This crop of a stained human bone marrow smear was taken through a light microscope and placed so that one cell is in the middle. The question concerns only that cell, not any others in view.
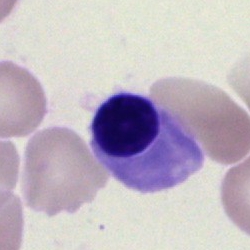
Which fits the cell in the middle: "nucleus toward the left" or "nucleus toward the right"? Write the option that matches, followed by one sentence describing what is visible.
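Nucleus toward the left. The nucleus sits off-centre toward the upper left of the cell.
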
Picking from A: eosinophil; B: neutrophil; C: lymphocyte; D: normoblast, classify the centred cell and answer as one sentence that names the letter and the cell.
Identified correctly by option D, the cell in the middle is a normoblast.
